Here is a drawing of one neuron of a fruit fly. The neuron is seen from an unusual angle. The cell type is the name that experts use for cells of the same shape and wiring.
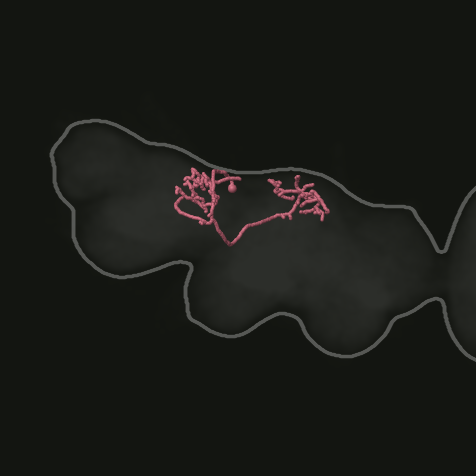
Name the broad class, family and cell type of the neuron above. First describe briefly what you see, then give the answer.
The cell body is in the middle of the picture. In this view it is wider than it is tall. This is a nerve-cord intrinsic neuron. Its family is hemilineage 17A. The cell type is IN17A108.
